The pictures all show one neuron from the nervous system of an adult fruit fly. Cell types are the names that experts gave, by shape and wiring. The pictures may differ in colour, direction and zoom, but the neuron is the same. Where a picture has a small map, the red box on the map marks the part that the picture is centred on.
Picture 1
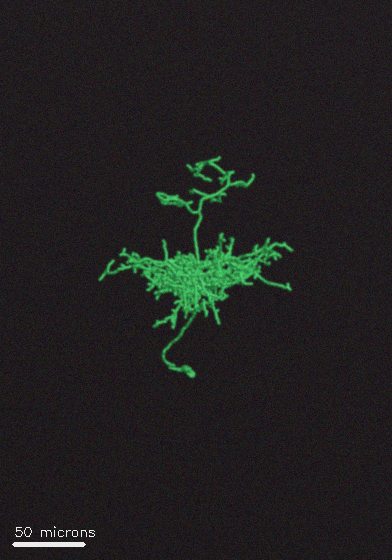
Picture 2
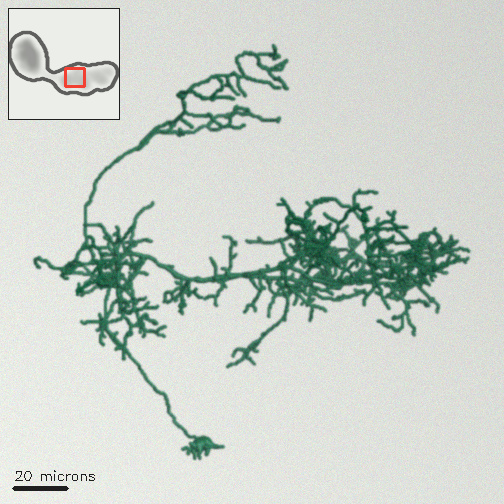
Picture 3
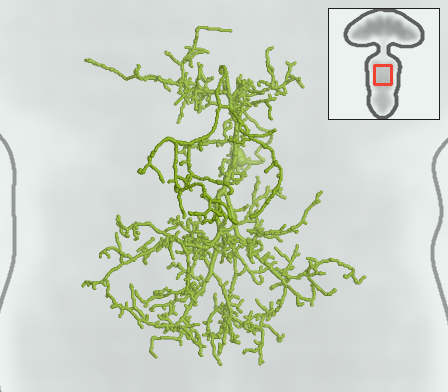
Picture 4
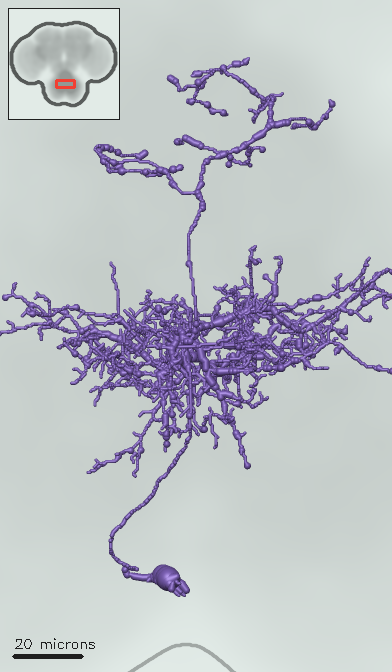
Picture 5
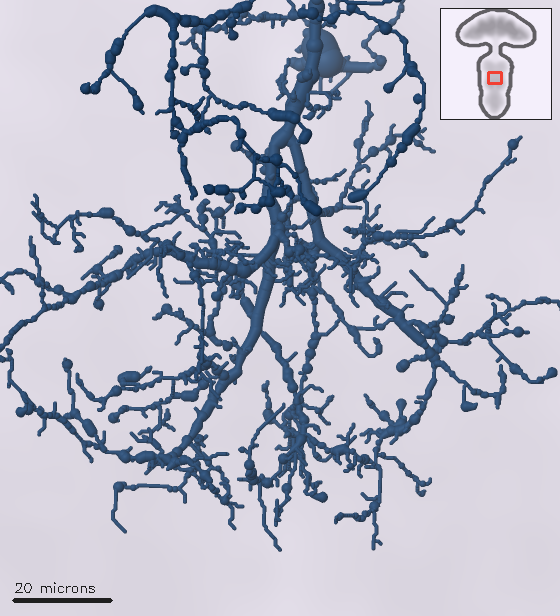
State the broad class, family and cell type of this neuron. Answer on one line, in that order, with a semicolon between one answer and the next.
nerve-cord intrinsic neuron; hemilineage 12B; IN12B015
